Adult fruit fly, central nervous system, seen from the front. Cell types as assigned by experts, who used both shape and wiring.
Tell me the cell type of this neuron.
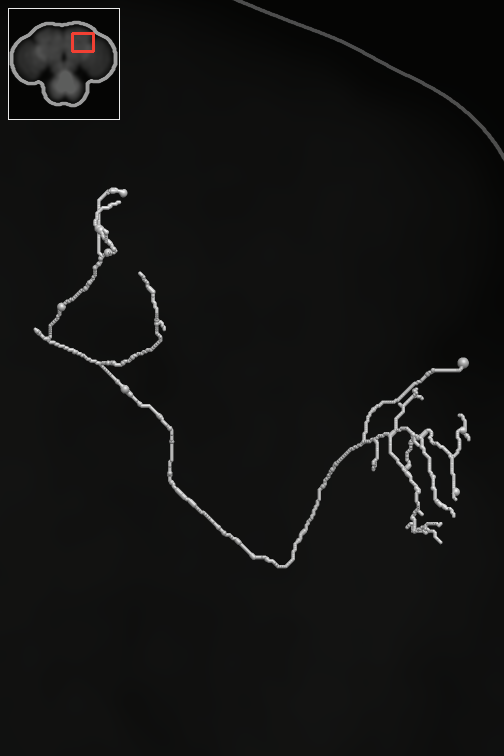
LoVP9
